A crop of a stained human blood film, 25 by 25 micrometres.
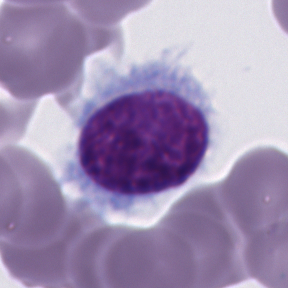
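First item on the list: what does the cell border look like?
Ragged, with many fine, hair-like cytoplasmic projections, most plentiful along the upper border.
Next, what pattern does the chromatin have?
It is purple, fine and stringy rather than dense coarse blocks.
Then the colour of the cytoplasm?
Pale greyish-blue.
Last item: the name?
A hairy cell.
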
